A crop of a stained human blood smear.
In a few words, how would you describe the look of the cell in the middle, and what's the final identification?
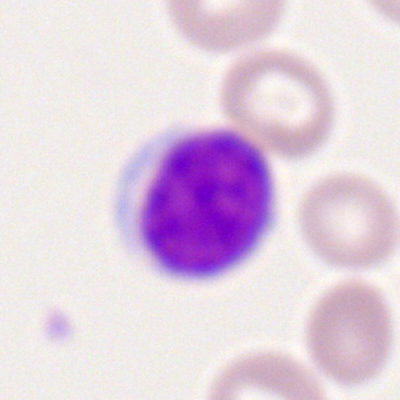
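Round and smooth in outline, the cell shows no surface projections. Its chromatin is dark purple and clumped, with a few paler patches. Scant pale blue cytoplasm forms a crescent, mainly on the left. This is a lymphocyte.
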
